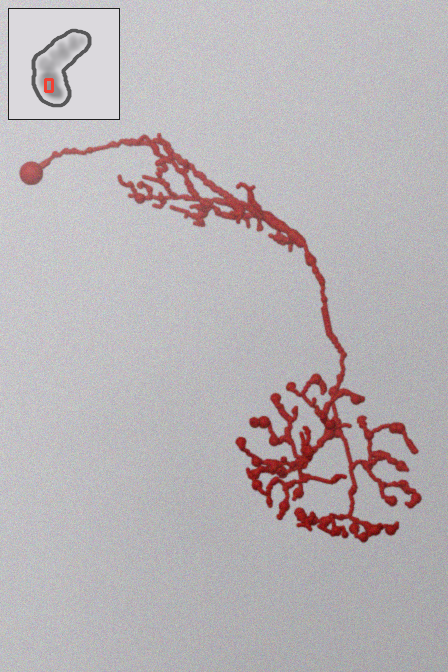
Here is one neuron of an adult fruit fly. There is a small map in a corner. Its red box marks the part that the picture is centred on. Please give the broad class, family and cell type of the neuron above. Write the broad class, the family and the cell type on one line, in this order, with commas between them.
central-brain intrinsic neuron, hemilineage EBa1, ER3a_b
